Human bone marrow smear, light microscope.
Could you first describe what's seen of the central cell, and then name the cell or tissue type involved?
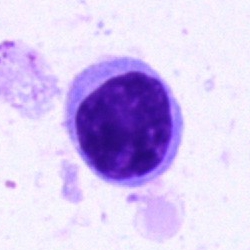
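A smooth, roughly round outline encloses a nucleus set off-centre toward the lower right, leaving a wider rim of cytoplasm at the upper left. The chromatin is dark purple and coarsely clumped, and no distinct nucleolus is visible. The cell is a lymphocyte.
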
